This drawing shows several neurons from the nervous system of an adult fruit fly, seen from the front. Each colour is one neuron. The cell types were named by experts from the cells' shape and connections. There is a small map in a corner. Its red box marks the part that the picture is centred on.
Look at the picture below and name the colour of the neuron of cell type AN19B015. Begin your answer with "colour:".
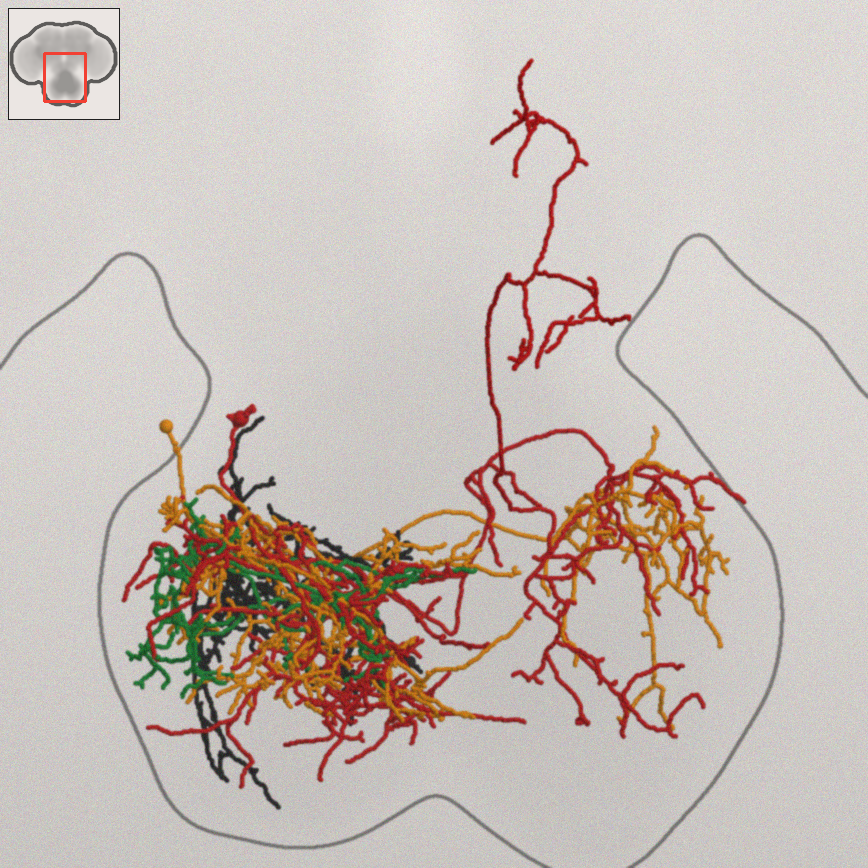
colour: red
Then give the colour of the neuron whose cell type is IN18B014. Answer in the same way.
colour: orange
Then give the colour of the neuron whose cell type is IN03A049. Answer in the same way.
colour: green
